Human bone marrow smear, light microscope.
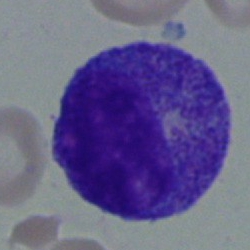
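Promyelocyte, the central cell in this stained bone marrow smear. Its outline is nearly round, and the left half stains darker than the more speckled right half. Just right of the centre you'll notice a small pale patch. There are no vacuoles in it.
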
